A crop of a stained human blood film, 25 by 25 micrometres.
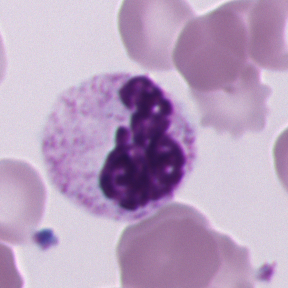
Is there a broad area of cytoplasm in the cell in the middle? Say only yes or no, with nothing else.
Yes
